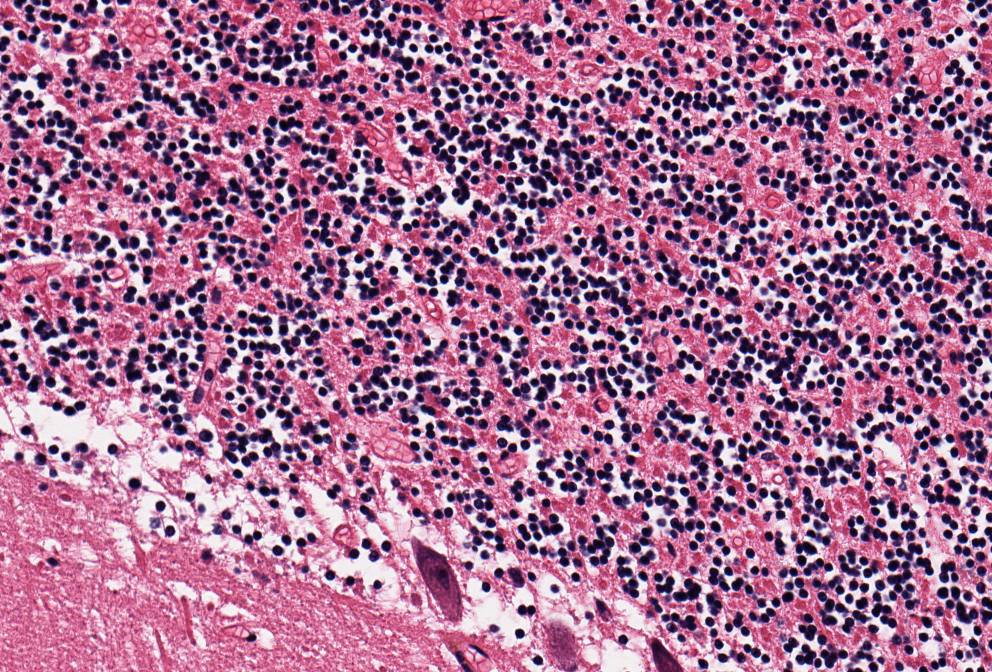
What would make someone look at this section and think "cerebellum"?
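This section is cerebellum. First, the dense layer filling most of the field is packed with granule cells whose nuclei are small, round and dark, with scant cytoplasm.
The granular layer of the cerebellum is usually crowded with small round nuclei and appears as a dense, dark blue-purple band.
This packed layer agrees. Second, small irregular pink islands free of nuclei lie scattered between the granule cells. Third, a pale, sparsely cellular band of finely fibrillar pink tissue, with only scattered nuclei, runs along the lower left.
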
